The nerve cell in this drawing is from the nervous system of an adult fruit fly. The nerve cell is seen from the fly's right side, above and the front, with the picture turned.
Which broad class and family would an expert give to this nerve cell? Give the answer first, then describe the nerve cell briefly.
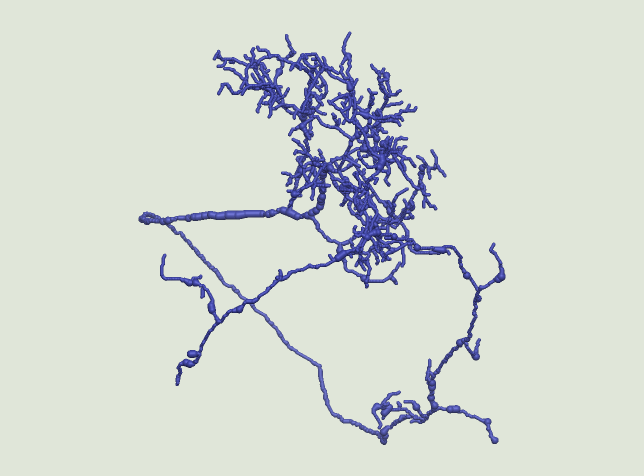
This is a central-brain intrinsic neuron. Its family is hemilineage LALv1_ventral. No cell body is drawn. In this view it is about as wide as it is tall.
